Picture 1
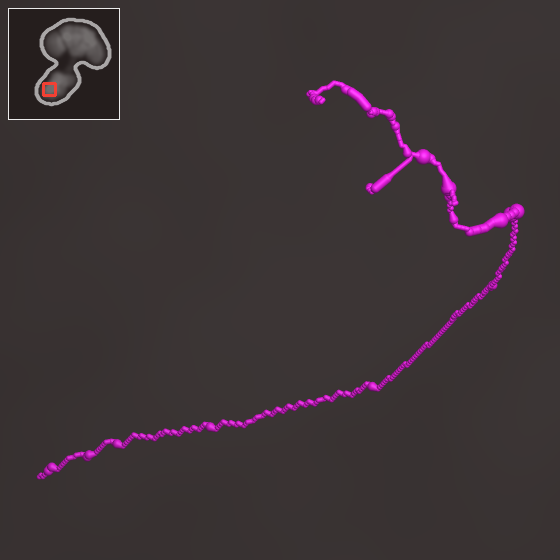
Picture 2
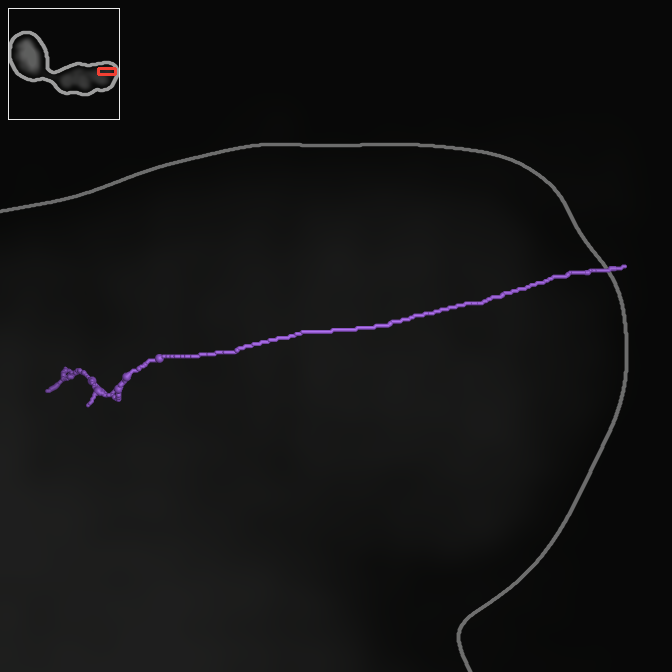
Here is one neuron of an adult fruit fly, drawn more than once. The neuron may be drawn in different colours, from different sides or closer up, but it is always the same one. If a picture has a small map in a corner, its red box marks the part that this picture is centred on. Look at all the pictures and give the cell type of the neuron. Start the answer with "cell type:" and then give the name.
cell type: SNxx01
